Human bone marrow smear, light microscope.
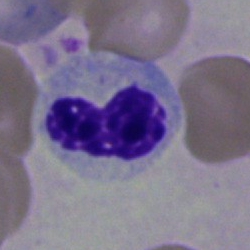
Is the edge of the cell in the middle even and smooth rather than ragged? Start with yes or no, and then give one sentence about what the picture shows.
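Yes. The cell is round with a smooth edge.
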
